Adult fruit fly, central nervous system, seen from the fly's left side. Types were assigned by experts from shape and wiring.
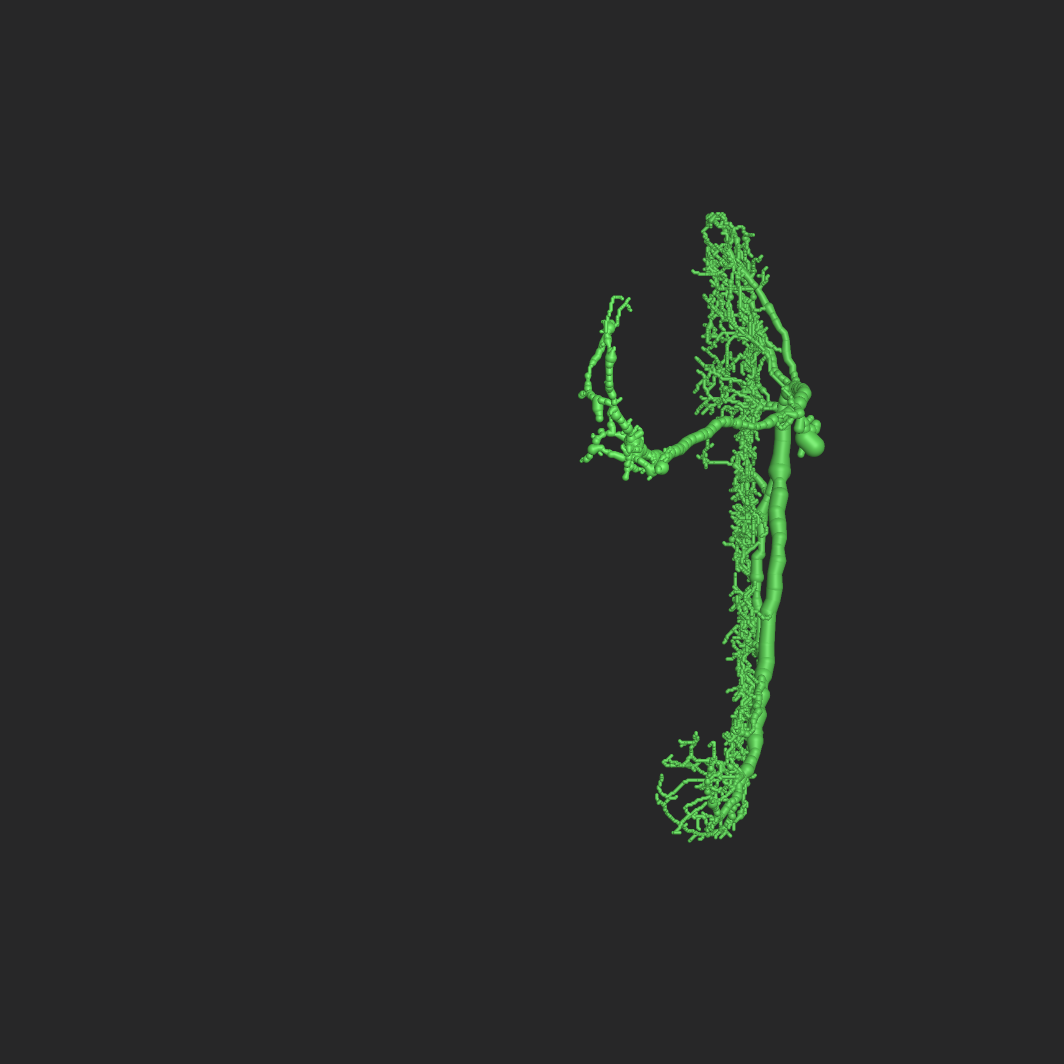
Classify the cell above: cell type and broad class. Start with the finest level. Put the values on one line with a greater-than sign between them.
VSm > visual projection neuron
